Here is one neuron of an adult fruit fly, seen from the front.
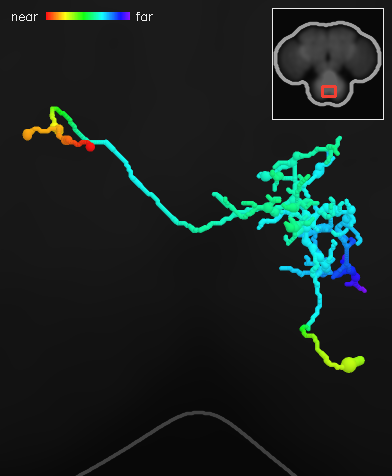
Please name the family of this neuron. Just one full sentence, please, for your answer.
It is to family hemilineage 10B that the neuron is assigned.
